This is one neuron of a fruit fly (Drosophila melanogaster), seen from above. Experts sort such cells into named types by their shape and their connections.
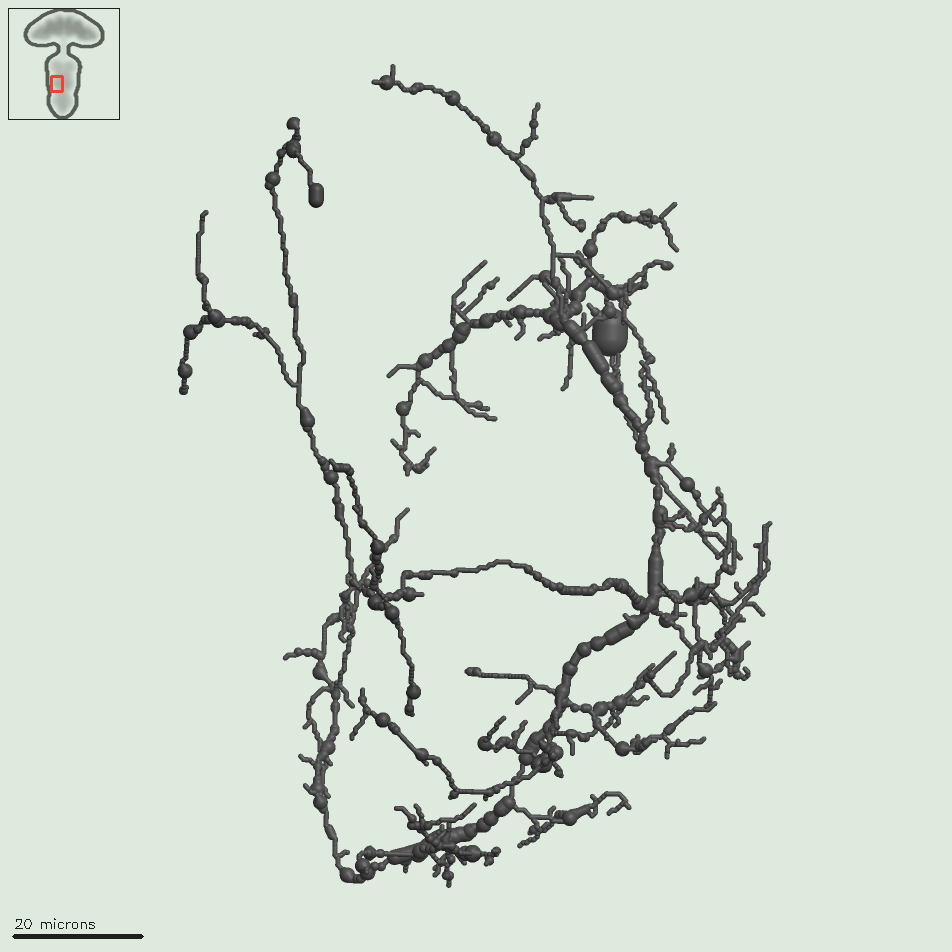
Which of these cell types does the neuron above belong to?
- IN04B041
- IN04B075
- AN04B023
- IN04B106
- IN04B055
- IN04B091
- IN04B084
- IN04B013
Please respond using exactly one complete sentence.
Of the cell type IN04B084 is this neuron.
